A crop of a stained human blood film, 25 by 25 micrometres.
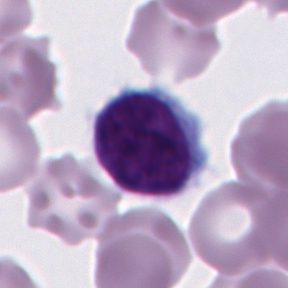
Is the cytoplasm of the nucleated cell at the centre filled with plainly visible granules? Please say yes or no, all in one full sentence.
No, no visible granules are present in the cytoplasm of the cell.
